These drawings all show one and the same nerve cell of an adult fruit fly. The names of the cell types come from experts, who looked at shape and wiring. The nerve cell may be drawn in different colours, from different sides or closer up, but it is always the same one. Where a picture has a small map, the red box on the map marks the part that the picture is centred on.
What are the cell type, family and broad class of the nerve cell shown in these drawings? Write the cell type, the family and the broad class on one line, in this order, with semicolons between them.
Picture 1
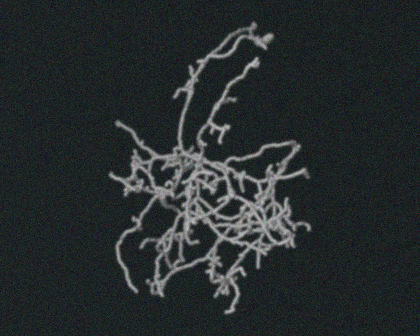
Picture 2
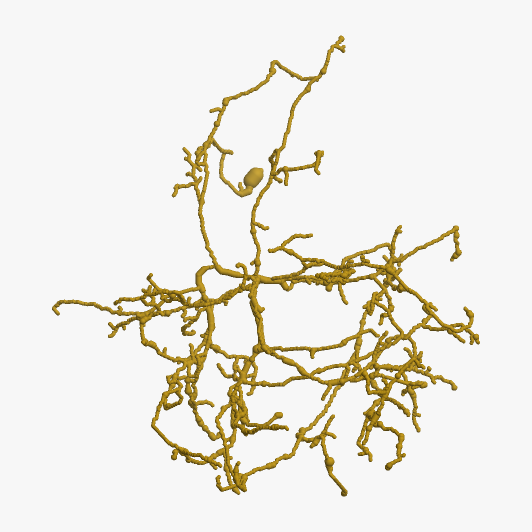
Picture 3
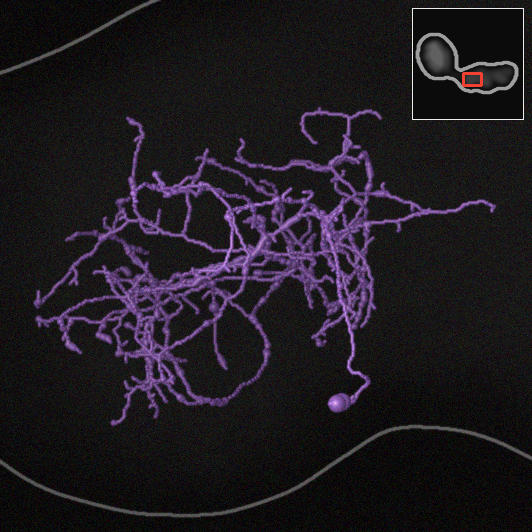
IN12B020; hemilineage 12B; nerve-cord intrinsic neuron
